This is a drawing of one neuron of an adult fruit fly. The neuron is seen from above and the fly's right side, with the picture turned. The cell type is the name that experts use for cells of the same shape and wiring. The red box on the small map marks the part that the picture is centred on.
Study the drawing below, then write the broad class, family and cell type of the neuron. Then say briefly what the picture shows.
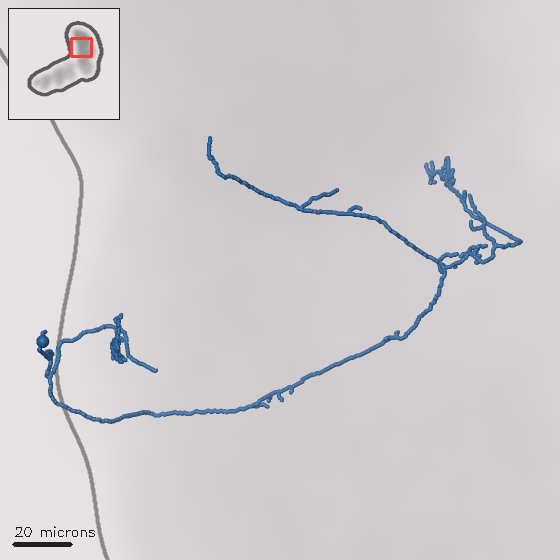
It is a central-brain intrinsic neuron. The name of its family is class Kenyon Cell. It is of cell type KCab-p. The cell body can be seen on the left of the picture. From left to right in the picture it spans about 170 microns.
